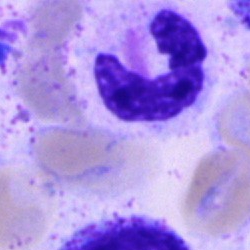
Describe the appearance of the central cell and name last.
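What I see is a single curved band of nucleus, shaped like a horseshoe, with its opening facing upward. Its chromatin is deeply stained dark purple and coarsely clumped. Around it, the cytoplasm is abundant and pale lilac-pink. The outer border of the cell is faint and blends into the background. I'd call it a band neutrophil.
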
